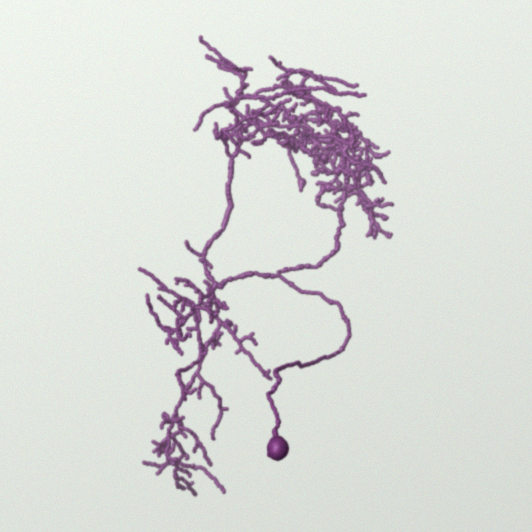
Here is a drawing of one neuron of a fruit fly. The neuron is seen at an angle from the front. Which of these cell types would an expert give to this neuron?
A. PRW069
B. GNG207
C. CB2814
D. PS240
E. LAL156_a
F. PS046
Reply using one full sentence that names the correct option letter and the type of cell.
In option F is PS046, which is the cell type of the neuron.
